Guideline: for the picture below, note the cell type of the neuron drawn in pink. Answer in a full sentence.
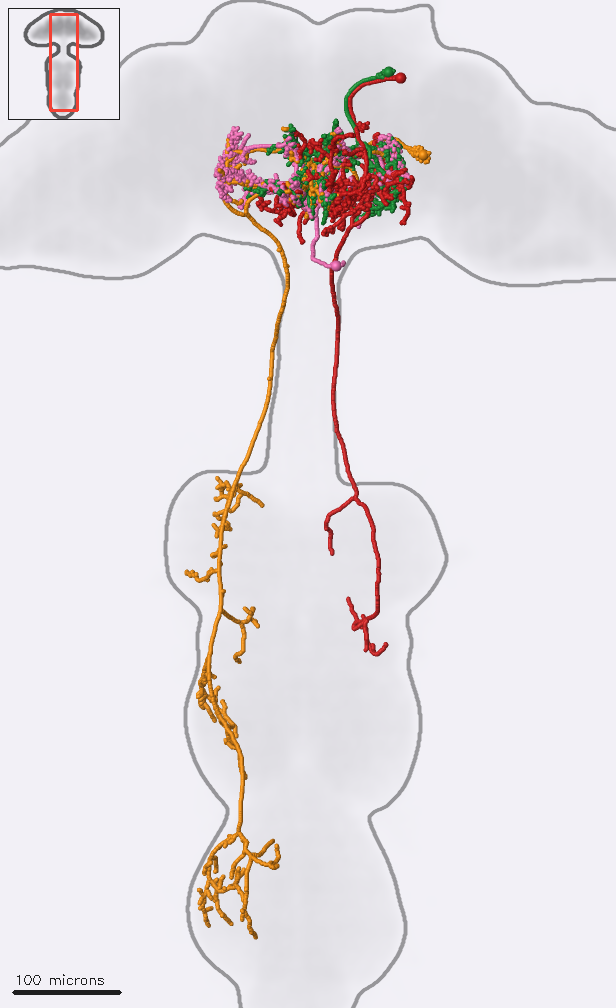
The cell type is GNG007.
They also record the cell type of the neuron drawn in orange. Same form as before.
The cell type is DNge035.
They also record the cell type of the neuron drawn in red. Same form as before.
The cell type is DNg52.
